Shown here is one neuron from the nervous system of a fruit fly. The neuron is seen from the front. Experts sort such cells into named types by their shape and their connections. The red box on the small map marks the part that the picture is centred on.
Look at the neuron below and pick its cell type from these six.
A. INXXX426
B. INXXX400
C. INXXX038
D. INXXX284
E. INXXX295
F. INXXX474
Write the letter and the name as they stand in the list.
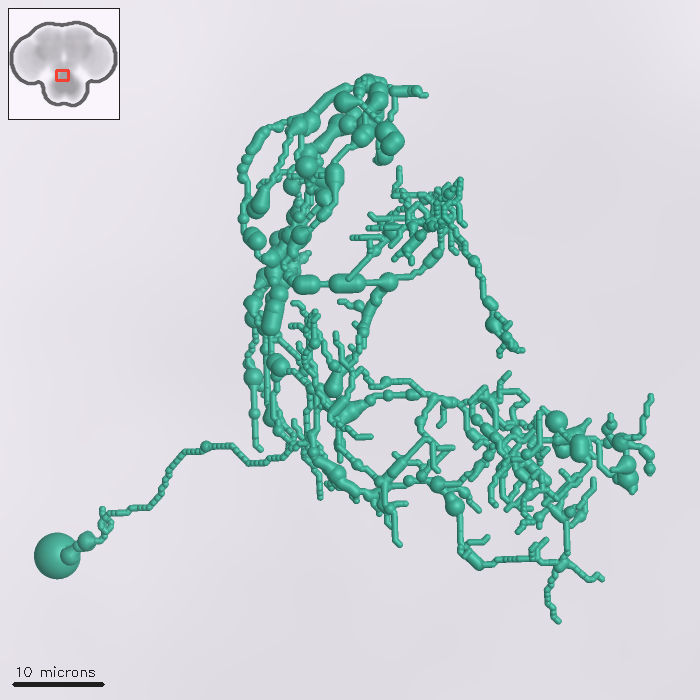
B. INXXX400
